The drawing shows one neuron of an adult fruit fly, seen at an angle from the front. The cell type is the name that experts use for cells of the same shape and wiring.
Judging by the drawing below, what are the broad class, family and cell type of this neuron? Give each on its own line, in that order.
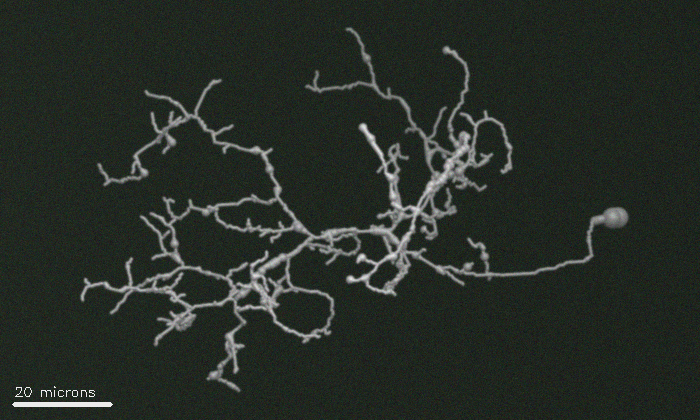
nerve-cord intrinsic neuron
hemilineage 20A.22A
IN20A.22A067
